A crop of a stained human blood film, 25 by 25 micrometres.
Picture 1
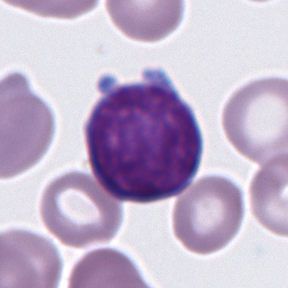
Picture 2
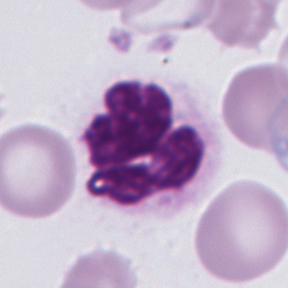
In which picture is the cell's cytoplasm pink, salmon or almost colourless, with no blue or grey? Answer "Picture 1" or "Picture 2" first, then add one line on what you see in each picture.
Picture 2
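Picture 1: The cytoplasm is only a very thin deep-blue rim around the nucleus.
Picture 2: The cytoplasm is very pale pink.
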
